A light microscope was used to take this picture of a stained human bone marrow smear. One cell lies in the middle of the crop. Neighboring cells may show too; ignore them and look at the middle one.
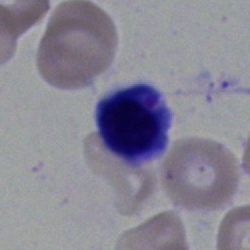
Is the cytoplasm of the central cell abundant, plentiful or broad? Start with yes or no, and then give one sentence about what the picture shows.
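No. The cytoplasm is scant, at most a thin rim at the edge of the cell.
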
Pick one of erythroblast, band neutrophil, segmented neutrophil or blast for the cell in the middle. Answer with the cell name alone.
erythroblast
